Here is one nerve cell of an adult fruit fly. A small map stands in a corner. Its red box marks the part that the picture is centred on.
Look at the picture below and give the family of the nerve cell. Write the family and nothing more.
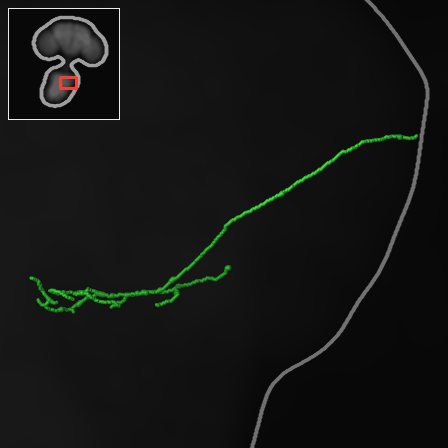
class gustatory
